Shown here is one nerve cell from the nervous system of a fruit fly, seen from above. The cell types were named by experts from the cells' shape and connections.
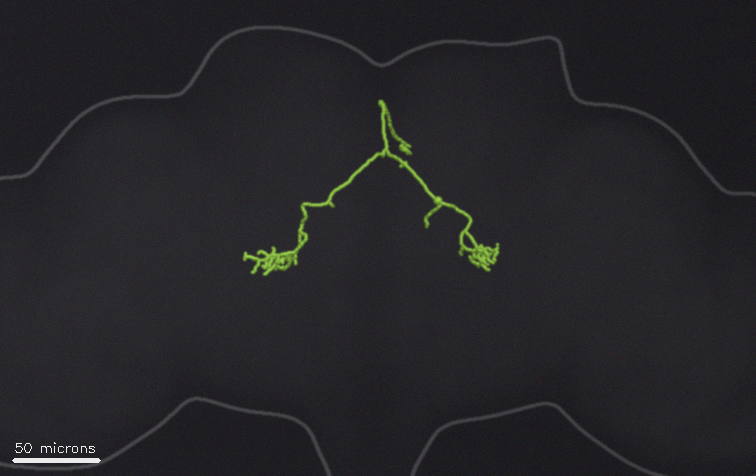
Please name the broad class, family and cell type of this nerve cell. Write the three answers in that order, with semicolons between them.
central-brain intrinsic neuron; hemilineage FLAa3; BiT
